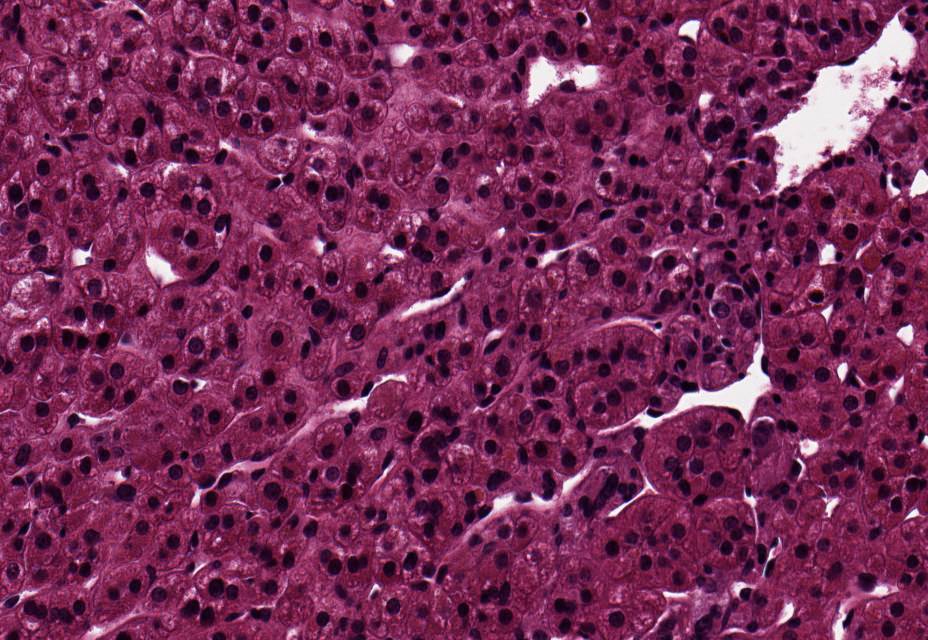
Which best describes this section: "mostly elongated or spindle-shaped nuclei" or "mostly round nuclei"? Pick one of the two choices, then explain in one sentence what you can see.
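Mostly round nuclei. The nuclei of the polygonal cells are round and centrally placed.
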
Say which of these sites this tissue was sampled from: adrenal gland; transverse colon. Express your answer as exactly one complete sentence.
The sample on this slide was obtained from the adrenal gland.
